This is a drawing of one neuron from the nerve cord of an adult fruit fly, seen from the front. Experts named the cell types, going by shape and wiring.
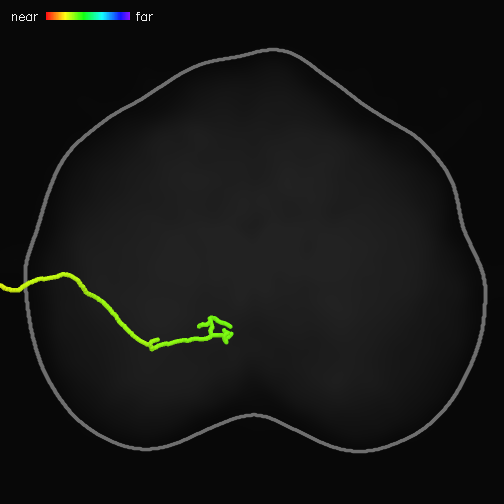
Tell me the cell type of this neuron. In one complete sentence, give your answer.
This neuron is a cell of type WG1.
